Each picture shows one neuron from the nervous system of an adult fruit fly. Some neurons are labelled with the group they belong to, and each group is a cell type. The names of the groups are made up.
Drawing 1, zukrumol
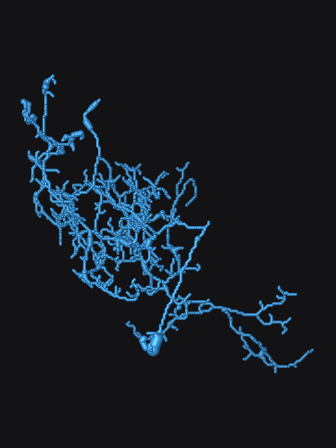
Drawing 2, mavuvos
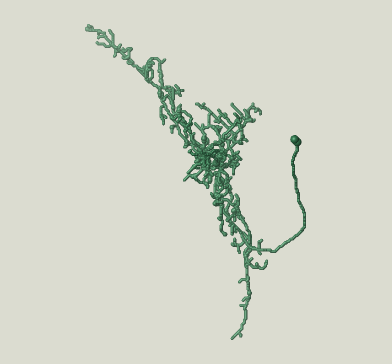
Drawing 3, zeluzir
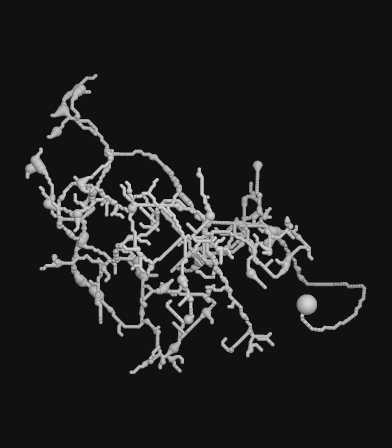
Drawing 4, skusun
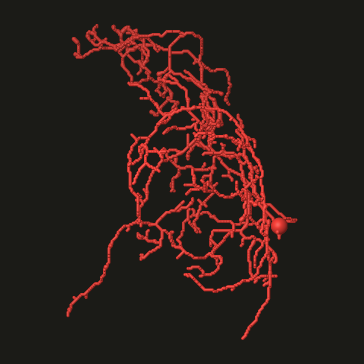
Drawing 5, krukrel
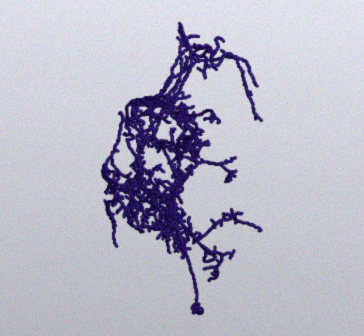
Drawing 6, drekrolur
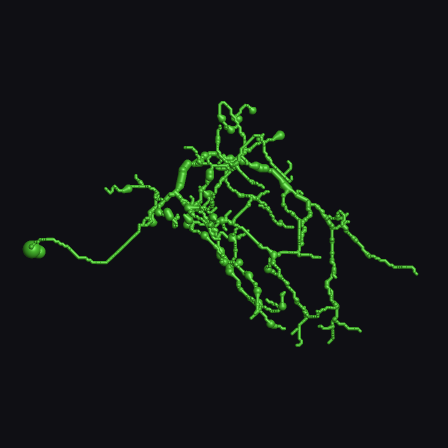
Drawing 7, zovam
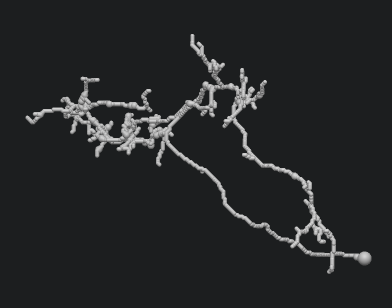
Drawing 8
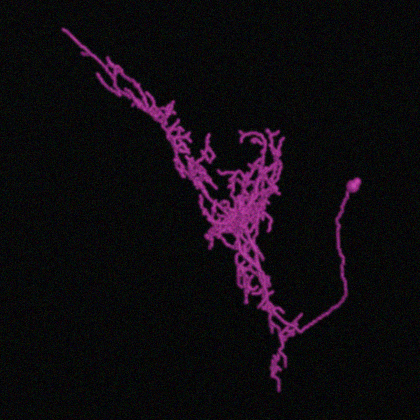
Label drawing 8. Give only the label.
mavuvos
